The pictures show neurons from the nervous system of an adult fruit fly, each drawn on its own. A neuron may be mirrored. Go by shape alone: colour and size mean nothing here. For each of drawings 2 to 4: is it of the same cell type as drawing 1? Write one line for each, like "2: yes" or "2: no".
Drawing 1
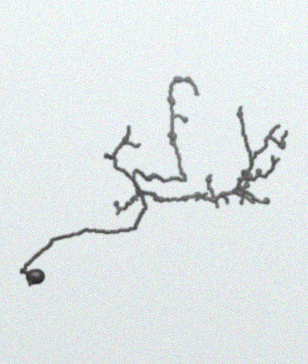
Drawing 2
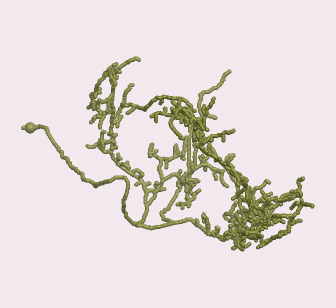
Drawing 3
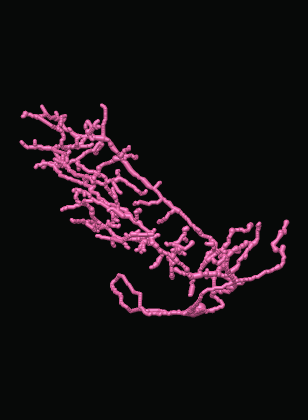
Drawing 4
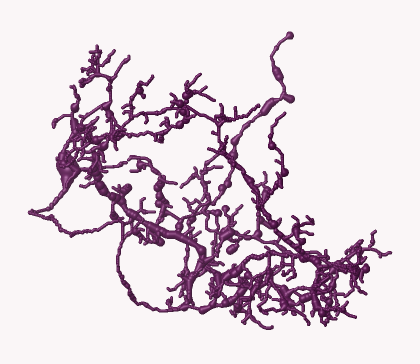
2: no
3: no
4: no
